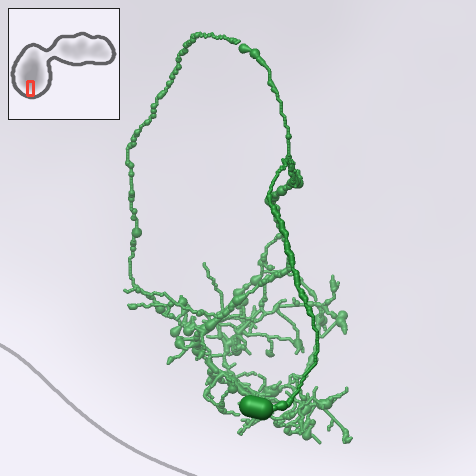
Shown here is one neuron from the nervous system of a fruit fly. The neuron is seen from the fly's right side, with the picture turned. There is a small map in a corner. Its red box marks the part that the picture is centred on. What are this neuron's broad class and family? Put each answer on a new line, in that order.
central-brain intrinsic neuron
hemilineage SLPal1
